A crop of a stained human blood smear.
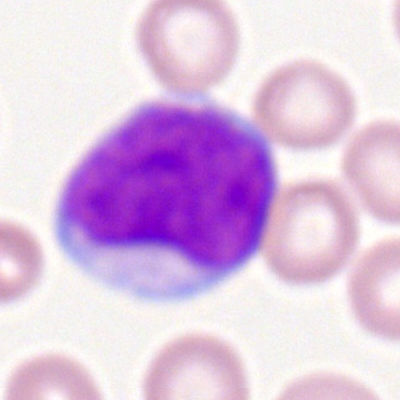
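Myeloblast in the middle of the field. First, the nucleus fills most of the cell. Second, its chromatin is clumped into darker and lighter patches. Third, the pale blue cytoplasm is widest at the bottom, where it forms a crescent below the nucleus.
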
